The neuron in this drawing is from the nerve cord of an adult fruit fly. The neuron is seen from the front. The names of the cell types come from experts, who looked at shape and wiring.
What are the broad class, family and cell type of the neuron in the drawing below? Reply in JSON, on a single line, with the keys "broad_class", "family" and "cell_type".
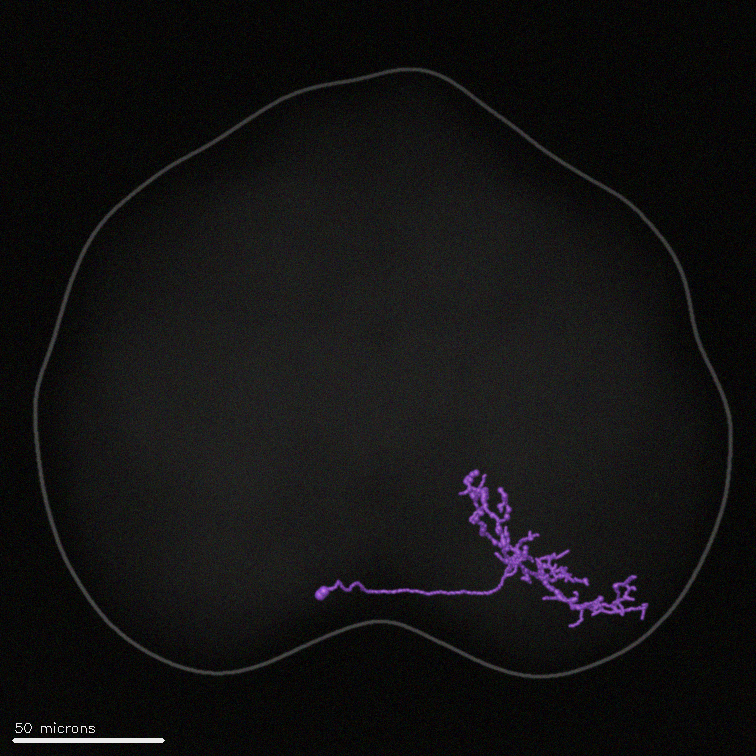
{"broad_class": "nerve-cord intrinsic neuron", "family": "hemilineage 14A", "cell_type": "IN14A059"}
